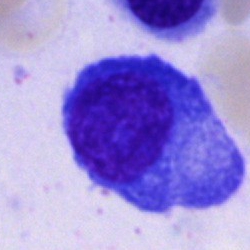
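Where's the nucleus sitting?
Off-centre, pushed over towards the left side of the cell.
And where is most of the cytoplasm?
On the right side, where it looks paler and mottled, with no distinct granules in it.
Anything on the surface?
No hair-like projections.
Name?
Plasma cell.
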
